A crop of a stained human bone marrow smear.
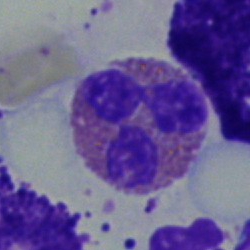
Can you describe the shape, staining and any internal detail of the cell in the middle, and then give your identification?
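Lobes sit at the upper left, upper right and lower centre, with dark purple, clumped chromatin. The cytoplasm's pinkish-lilac, with a few small orange granules scattered about. That one's an eosinophil.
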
